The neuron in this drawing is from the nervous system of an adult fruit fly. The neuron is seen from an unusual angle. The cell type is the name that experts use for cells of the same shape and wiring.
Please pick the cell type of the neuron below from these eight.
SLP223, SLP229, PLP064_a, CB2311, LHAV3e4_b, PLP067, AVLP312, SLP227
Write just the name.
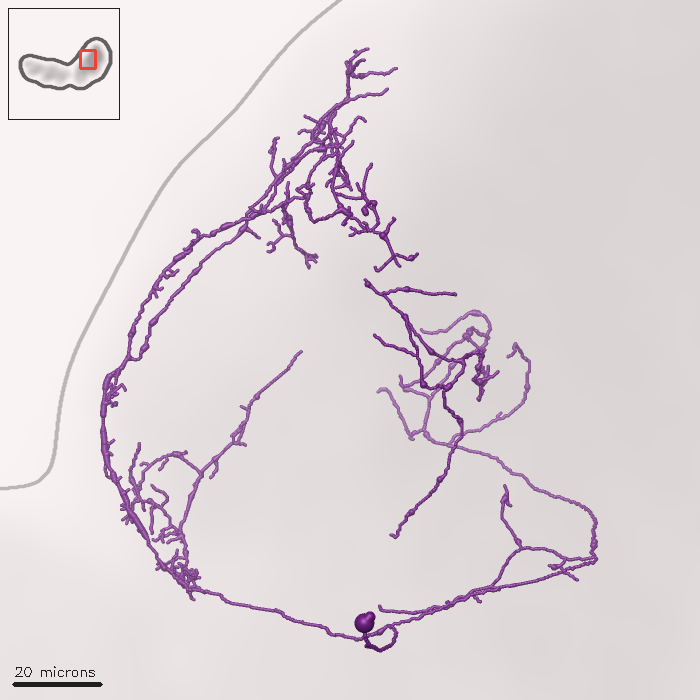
PLP064_a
